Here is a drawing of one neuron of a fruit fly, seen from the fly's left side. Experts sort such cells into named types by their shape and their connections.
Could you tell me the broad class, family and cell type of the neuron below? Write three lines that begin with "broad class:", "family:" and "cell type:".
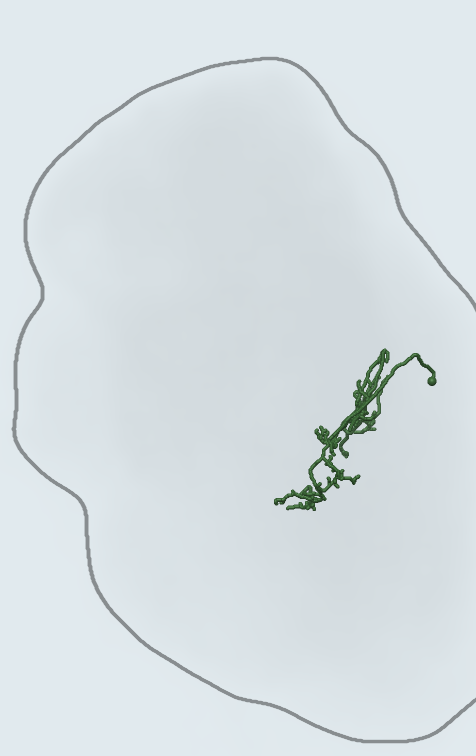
broad class: central-brain intrinsic neuron
family: hemilineage DM6_ventral
cell type: CB2205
